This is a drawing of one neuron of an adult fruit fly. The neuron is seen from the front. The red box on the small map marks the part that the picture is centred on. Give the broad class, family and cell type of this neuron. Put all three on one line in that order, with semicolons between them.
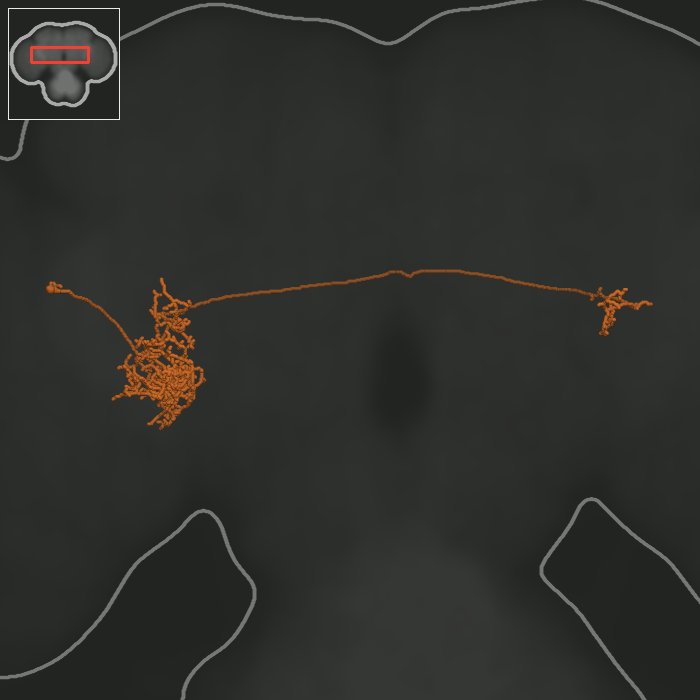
central-brain intrinsic neuron; hemilineage VLPl&d1_lateral; AVLP262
